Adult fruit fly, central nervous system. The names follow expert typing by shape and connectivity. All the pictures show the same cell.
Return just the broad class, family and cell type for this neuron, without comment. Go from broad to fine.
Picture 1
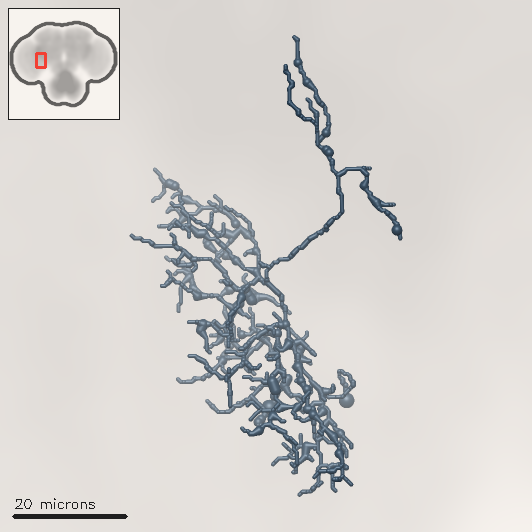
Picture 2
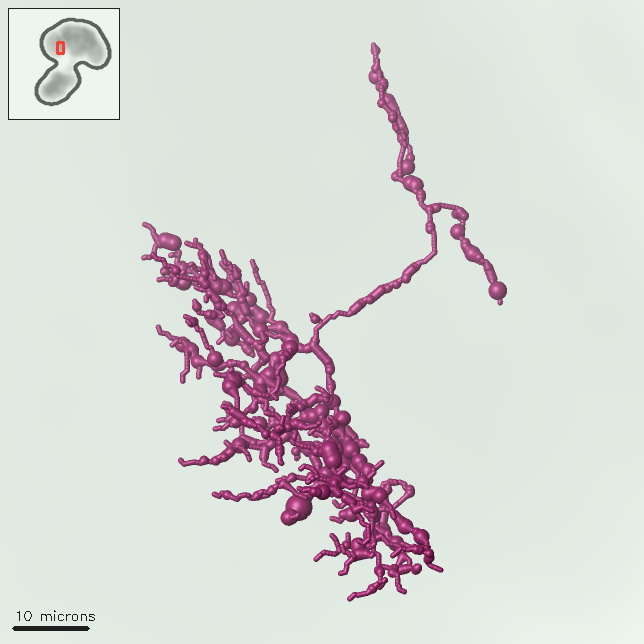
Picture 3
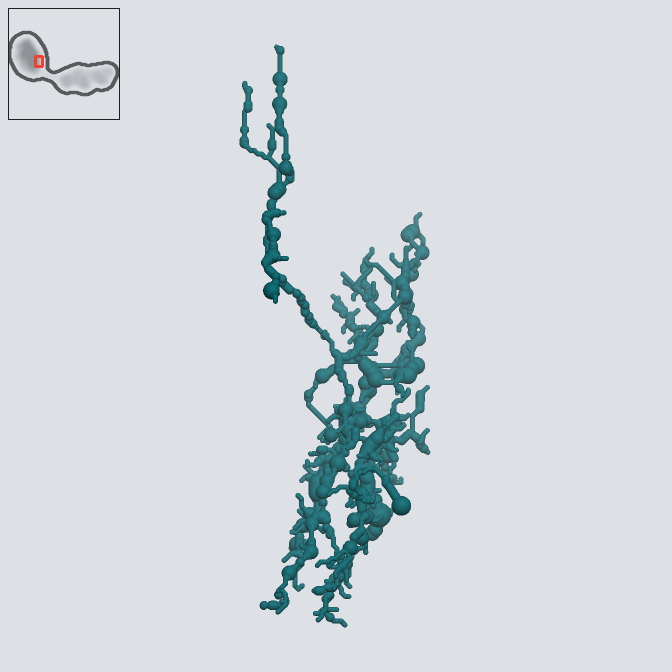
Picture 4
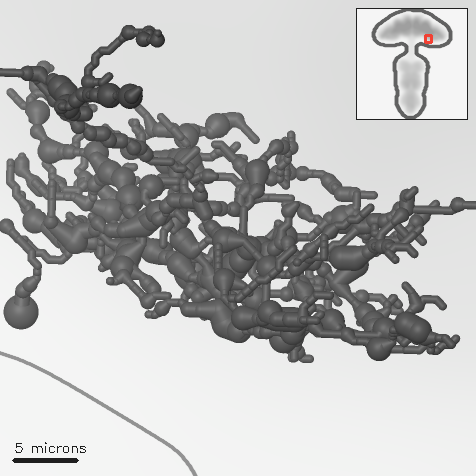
optic-lobe intrinsic neuron; Y; Y11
